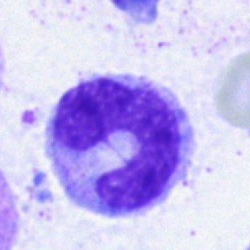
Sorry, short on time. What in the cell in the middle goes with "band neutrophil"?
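Goes with band neutrophil: nucleus is a curved band, bent into a horseshoe around a pale central area.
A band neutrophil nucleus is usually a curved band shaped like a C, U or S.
Also fits: chromatin coarse and clumped, staining dark purple.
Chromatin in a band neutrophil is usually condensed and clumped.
Otherwise seen: open side of the horseshoe faces lower left; cytoplasm pale lilac-grey.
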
